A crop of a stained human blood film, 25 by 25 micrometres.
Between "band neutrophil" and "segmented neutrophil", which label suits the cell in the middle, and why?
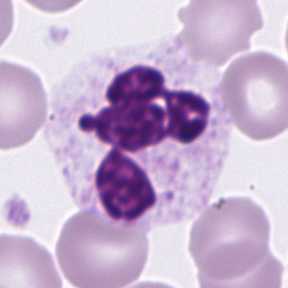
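It is a segmented neutrophil.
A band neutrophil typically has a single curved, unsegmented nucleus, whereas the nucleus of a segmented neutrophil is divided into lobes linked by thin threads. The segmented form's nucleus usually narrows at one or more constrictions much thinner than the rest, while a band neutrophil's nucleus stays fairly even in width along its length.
In this cell a small round knob juts from the left side of the nucleus. The chromatin is dark purple and coarsely clumped, and the pale lilac-pink cytoplasm holds fine, scattered violet granules.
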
